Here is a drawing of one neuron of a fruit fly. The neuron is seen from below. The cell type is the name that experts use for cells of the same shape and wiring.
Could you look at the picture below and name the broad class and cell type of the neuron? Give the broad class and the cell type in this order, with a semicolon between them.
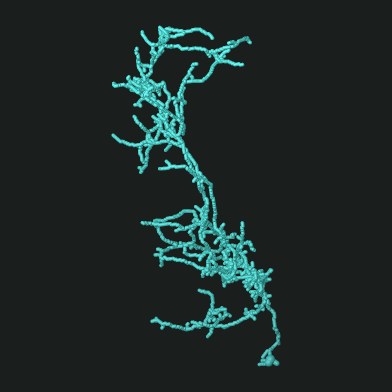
central-brain intrinsic neuron; LAL019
